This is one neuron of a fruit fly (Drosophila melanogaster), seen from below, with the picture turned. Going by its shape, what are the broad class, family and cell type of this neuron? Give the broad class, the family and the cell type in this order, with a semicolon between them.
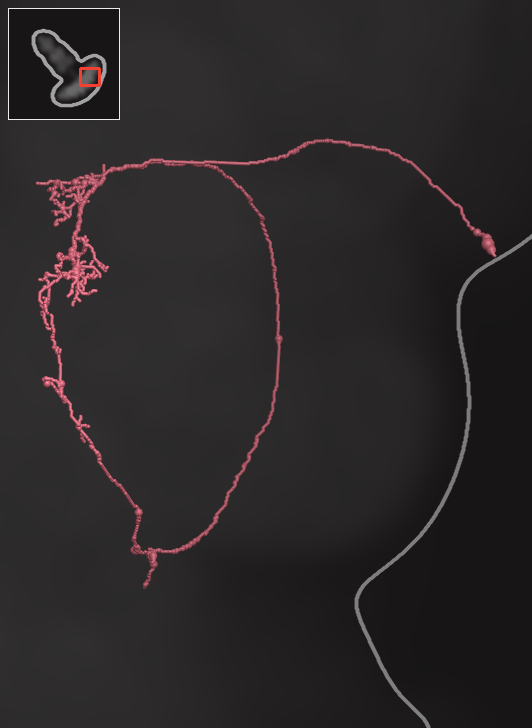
central-brain intrinsic neuron; hemilineage SLPa&l1_lateral; CB2873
